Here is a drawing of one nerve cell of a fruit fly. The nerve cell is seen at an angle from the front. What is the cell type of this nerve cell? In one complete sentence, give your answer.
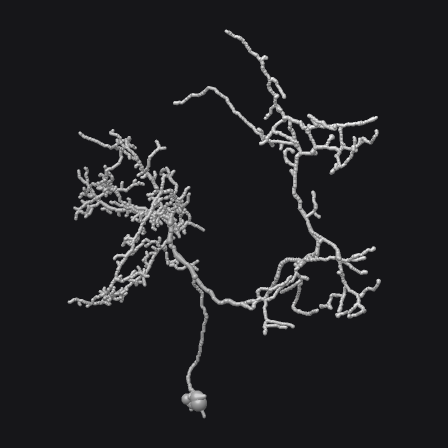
The cell type of the nerve cell here is CB0530.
